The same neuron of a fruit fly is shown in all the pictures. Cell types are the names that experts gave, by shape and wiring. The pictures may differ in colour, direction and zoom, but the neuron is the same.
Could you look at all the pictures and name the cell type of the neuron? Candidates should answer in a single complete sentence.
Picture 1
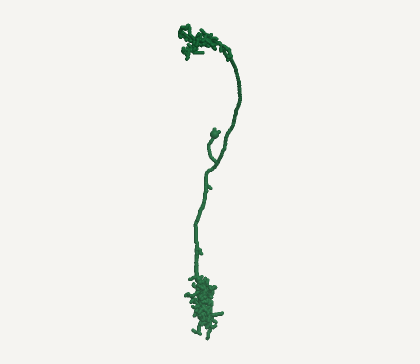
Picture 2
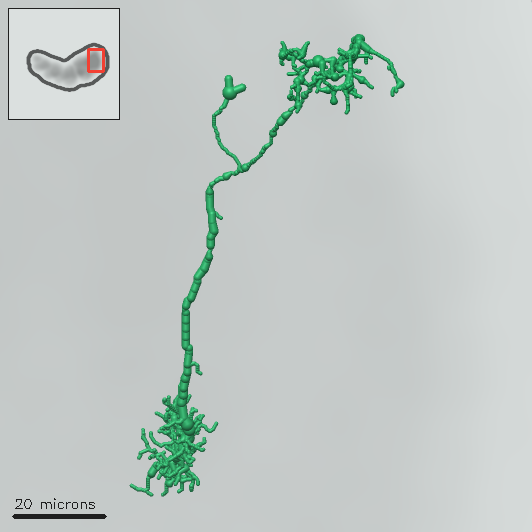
The cell type name for this neuron is LC10a.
